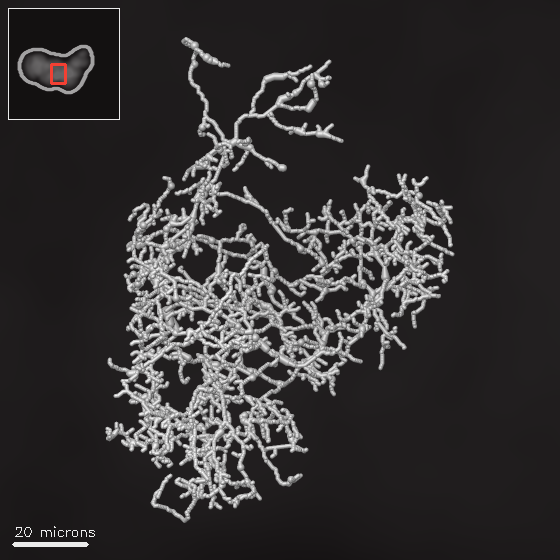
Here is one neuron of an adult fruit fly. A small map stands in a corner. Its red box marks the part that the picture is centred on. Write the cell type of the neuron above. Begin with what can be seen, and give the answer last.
By the scale bar it is about 130 microns tall in this view. The picture shows more than a hundred branch ends. It is a central-brain intrinsic neuron. It is of cell type AVLP294.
